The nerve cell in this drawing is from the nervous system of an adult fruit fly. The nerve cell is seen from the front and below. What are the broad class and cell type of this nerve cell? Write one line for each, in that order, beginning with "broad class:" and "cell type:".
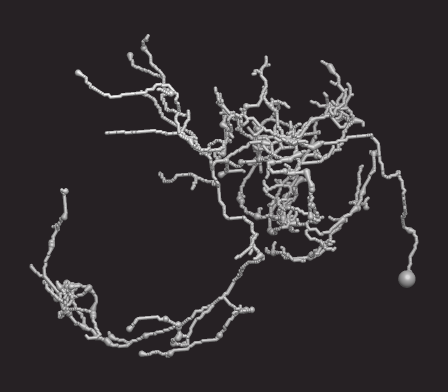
broad class: nerve-cord intrinsic neuron
cell type: INXXX370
